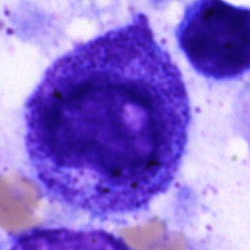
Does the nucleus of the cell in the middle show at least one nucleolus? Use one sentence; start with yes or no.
Yes, a visible nucleolus is present in the nucleus of this cell.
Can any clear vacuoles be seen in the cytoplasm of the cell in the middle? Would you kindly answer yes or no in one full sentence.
No, in the cytoplasm of the cell there are no vacuoles.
